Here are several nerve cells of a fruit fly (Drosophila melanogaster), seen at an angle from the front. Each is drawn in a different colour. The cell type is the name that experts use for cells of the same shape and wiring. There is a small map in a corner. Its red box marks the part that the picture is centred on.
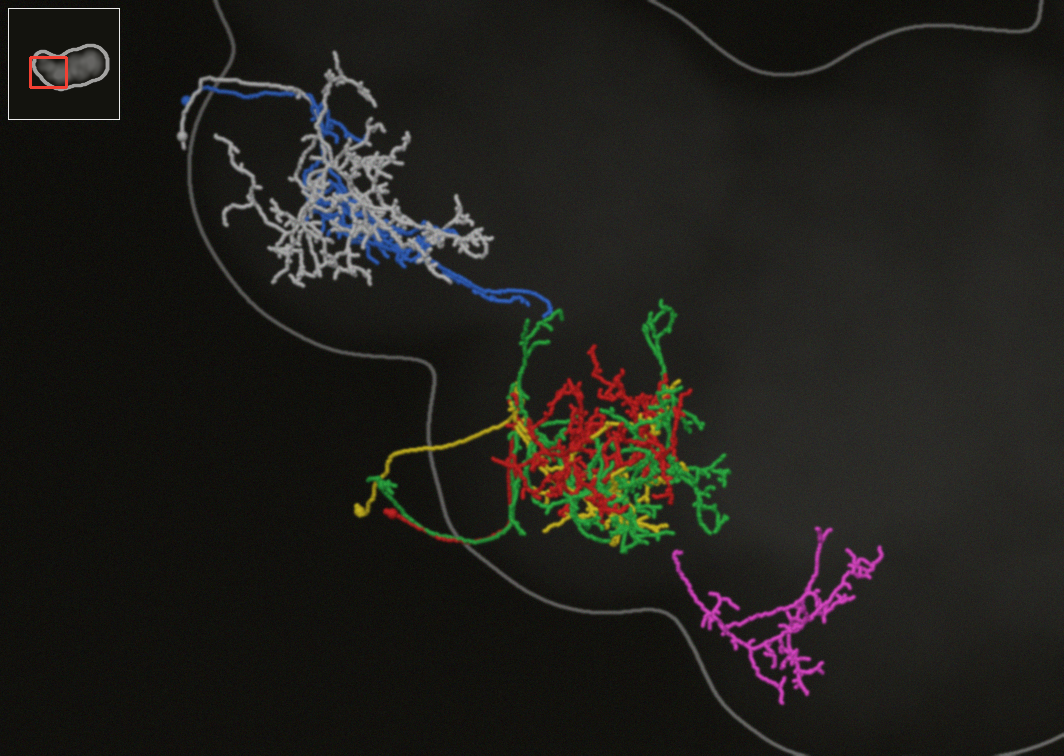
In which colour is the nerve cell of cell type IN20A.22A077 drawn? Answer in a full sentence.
The colour is magenta.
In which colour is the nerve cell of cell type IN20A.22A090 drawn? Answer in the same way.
The colour is blue.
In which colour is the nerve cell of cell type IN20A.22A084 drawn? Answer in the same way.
The colour is yellow.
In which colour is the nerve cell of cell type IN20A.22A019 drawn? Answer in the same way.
The colour is white.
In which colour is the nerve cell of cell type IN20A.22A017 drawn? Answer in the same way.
The colour is green.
